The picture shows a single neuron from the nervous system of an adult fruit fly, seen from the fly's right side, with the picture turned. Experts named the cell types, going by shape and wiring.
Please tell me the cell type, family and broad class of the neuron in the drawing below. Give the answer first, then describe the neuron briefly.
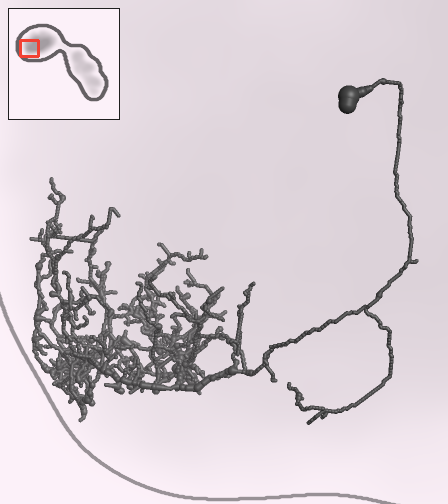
The cell type is LHAV3j1. The family is LHAV. It is a central-brain intrinsic neuron. The cell body can be seen at the upper right of the picture. The picture shows dozens of branch ends.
